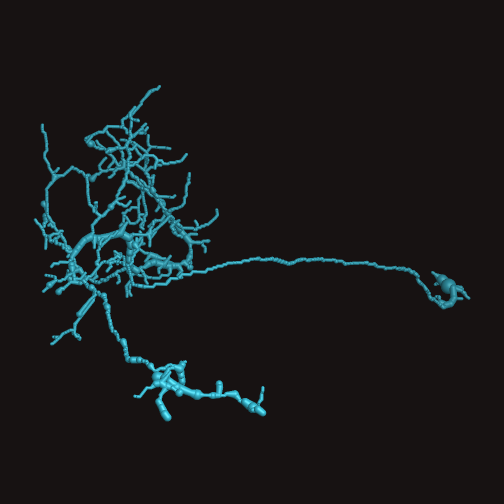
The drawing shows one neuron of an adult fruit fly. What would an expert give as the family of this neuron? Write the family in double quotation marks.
"hemilineage 03B"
